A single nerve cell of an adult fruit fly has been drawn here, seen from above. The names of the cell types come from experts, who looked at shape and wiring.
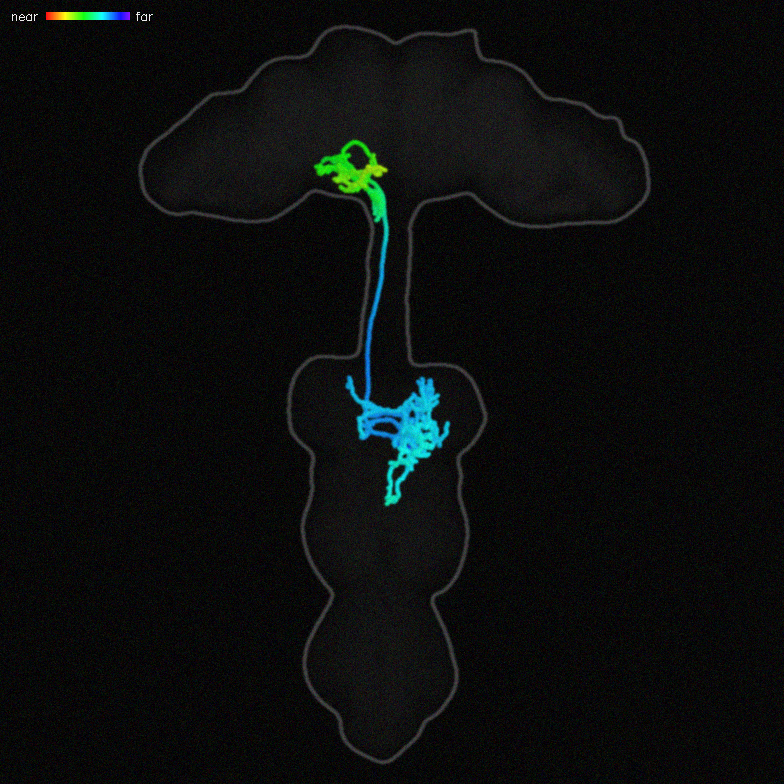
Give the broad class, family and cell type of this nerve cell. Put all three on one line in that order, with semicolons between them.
ascending neuron; hemilineage 06B; AN06B037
